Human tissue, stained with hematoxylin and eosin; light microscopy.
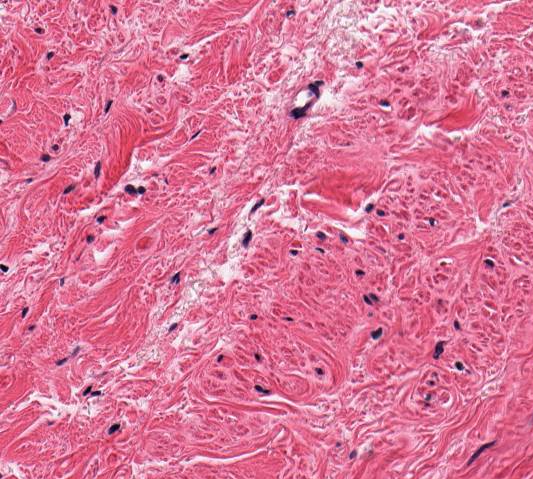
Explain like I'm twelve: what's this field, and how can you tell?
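That's dense connective tissue. The whole field is pink fibrous tissue with no epithelium anywhere, and the collagen bundles interlace in many directions instead of lying parallel. In the right half many bundles are cut across, so they show as rounded pink profiles with fine clefts between them.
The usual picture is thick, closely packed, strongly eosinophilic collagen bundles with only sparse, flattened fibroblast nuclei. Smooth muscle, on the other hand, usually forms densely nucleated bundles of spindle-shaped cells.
What settles it here is how few nuclei there are, scattered singly through the fibres.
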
